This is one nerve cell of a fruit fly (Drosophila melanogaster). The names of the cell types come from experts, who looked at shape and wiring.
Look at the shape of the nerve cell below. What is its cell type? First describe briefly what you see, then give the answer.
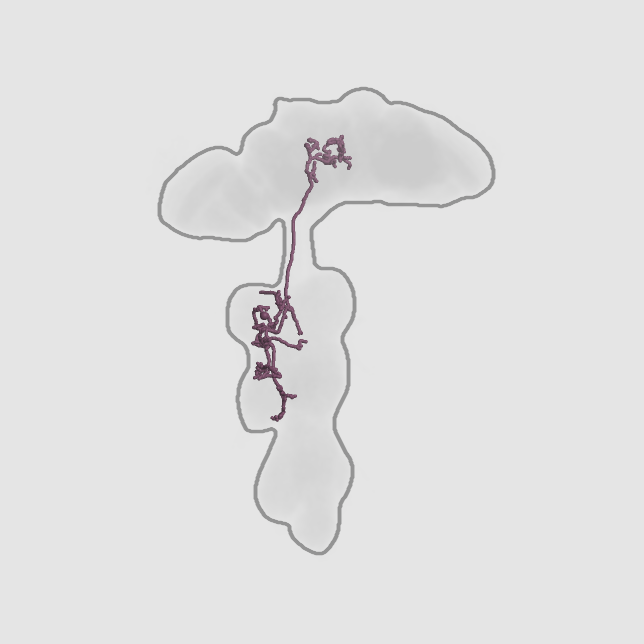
The cell body is in the middle of the picture. In this view it is more than twice as tall as it is wide. Its broad class is ascending neuron. Its cell type is AN04B051.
